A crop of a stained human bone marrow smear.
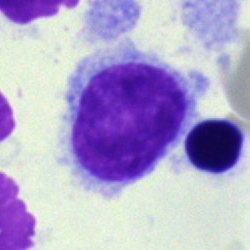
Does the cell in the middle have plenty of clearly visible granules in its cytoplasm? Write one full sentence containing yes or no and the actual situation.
No, not a single granule can be seen in its cytoplasm.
